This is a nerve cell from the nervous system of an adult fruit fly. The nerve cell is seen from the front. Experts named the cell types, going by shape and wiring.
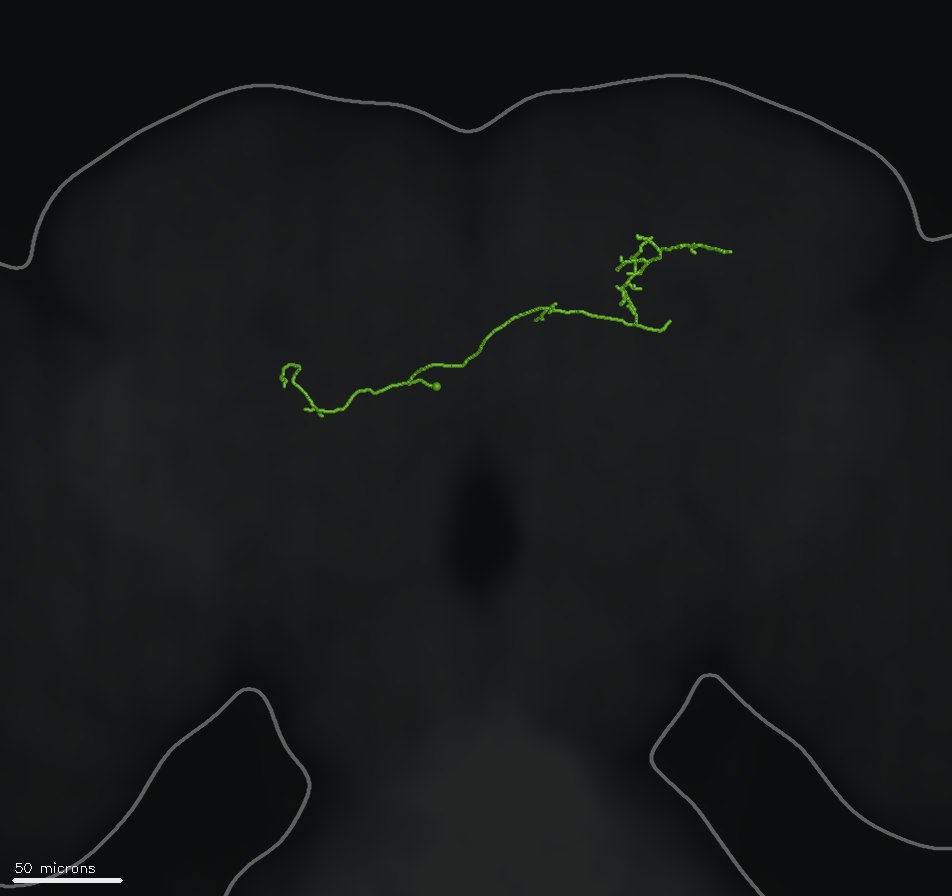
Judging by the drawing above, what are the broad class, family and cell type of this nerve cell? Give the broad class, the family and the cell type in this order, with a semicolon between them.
central-brain intrinsic neuron; hemilineage DM6_posterior; CL355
